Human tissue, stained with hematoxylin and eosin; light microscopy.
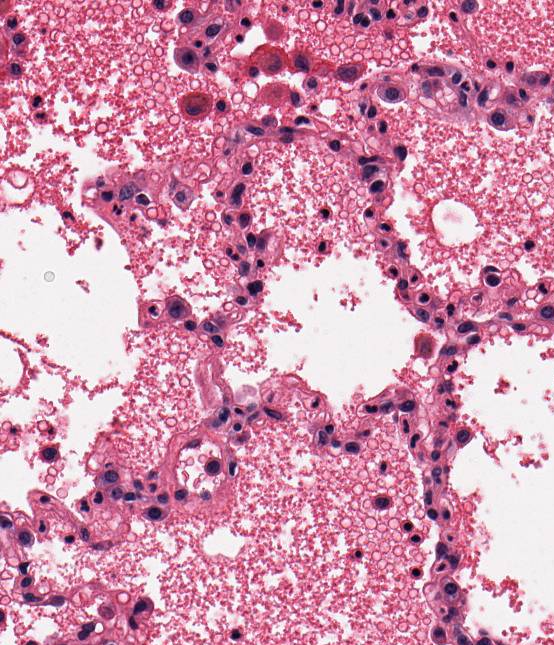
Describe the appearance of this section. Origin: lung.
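What I notice first are thin branching cellular walls outlining irregular spaces across the whole field. Plump, rounded cells with round dark nuclei line those walls. Near the top centre there are a few large rounded cells with plenty of orange-pink cytoplasm. And inside the spaces, among the red blood cells, lie scattered small dark nuclei.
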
